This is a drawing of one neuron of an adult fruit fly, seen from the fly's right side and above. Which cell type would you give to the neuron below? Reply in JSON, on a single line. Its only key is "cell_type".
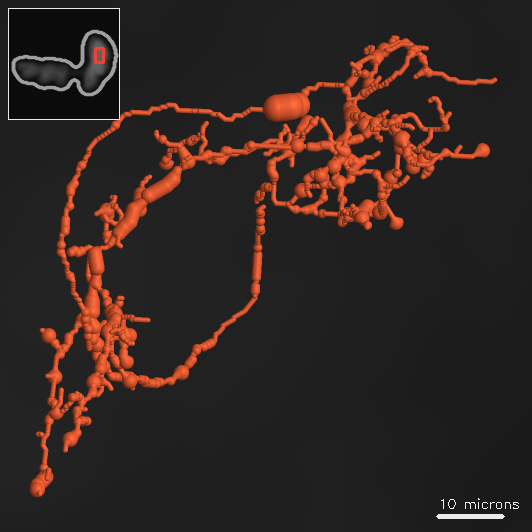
{"cell_type": "SMP354"}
